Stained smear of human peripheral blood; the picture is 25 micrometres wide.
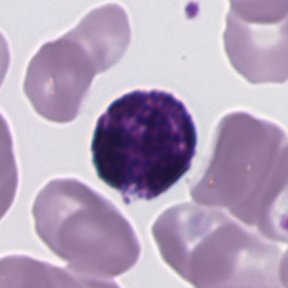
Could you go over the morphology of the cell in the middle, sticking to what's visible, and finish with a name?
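Cell about 10 micrometres across. Crowded with coarse, dark purple granules. Granules so dense over the middle that no nuclear outline can be traced. A few granules just outside the main cell outline at the lower edge. Small lighter mauve spots between the dark granules. Name: basophil.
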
